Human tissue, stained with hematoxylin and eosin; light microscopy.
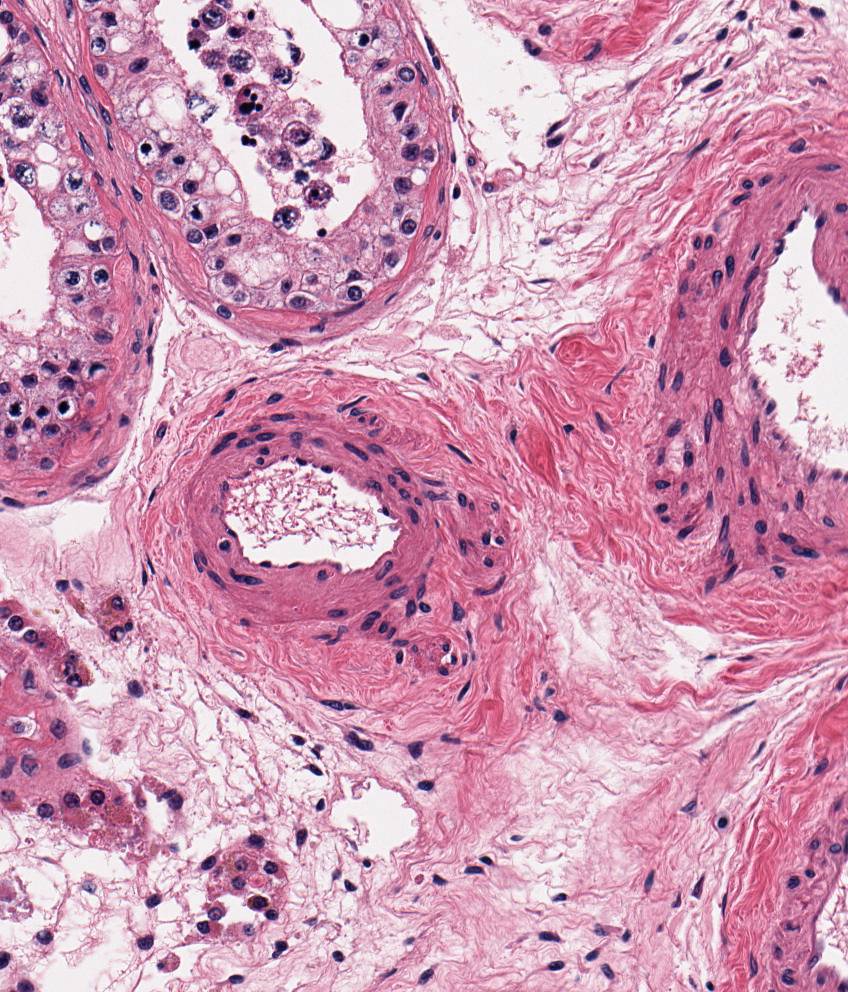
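Testis (haematoxylin and eosin). At upper left, tubules are lined by several layers of cells with round nuclei; these cells include many clear cytoplasmic vacuoles. A thin pink fibrous layer containing flattened, elongated nuclei wraps each tubule there. At lower left, clusters of polygonal cells with pink cytoplasm and round nuclei contain golden-brown granules.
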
